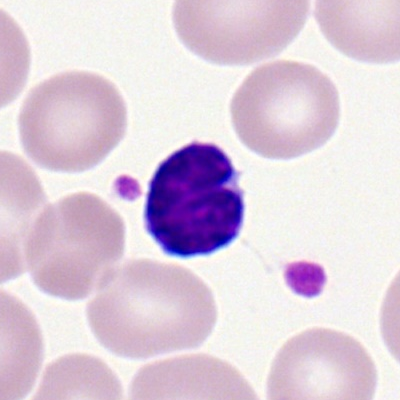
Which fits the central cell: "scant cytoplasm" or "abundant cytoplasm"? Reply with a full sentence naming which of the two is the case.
The cell's cytoplasm is limited to a narrow rim.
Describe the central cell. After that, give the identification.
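The cell outline is roughly round. A small notch marks the right side of the nucleus. The chromatin is dense, dark purple and coarsely clumped, and no nucleoli are seen. The cell is a lymphocyte.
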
